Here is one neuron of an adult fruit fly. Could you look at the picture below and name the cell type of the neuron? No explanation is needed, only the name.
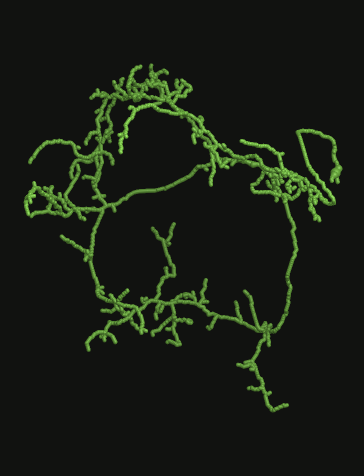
IN03A071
